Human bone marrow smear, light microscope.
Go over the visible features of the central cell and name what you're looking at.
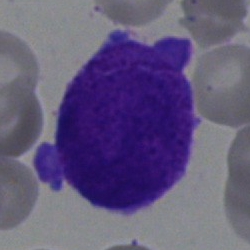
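Nucleus takes up almost the whole cell, leaving very little cytoplasm to see. Chromatin's finely stippled, not coarsely clumped. Small rounded blebs bulge out at the upper right and lower left; the left one's paler and more bluish than the body of the cell. It's a blast.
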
